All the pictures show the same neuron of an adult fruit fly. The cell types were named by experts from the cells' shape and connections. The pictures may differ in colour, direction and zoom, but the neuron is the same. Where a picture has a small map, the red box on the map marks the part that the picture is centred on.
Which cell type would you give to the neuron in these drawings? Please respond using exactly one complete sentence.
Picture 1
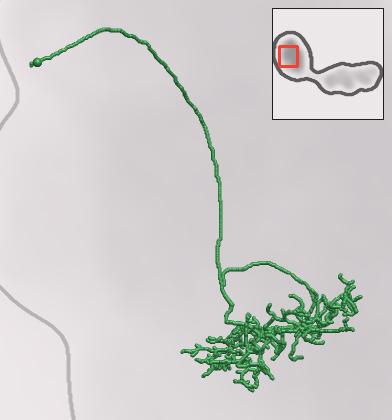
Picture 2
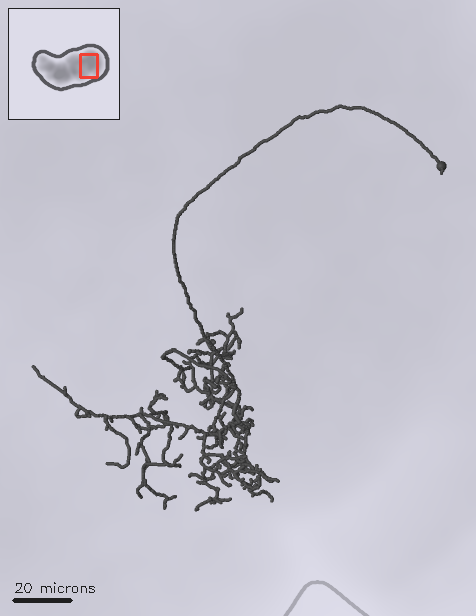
The cell type this neuron represents is SAD003.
